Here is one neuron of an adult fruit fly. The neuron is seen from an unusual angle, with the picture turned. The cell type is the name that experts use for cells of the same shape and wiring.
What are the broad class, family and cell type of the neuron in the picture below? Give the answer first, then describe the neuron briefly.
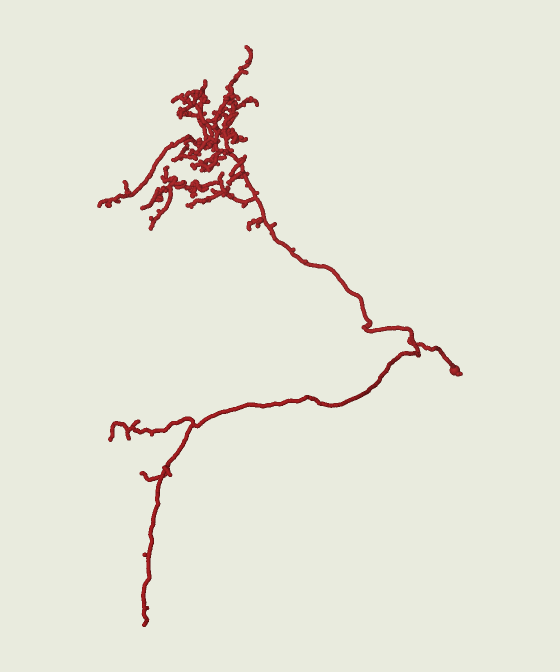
Its broad class is visual projection neuron. The family is MeVP. It is of cell type MeVP12. The cell body can be seen on the right of the picture. The picture shows dozens of branch ends.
